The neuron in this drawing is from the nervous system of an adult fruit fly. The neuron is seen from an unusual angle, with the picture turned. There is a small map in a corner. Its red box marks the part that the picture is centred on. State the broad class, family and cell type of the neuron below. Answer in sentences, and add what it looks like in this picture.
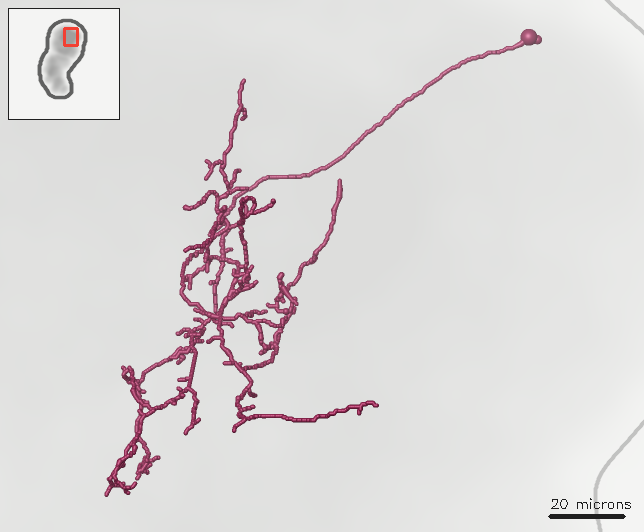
Its broad class is central-brain intrinsic neuron. Its family is hemilineage VPNp1_medial. It is of cell type PLP190. The cell body can be seen at the upper right of the picture. By the scale bar it is about 120 microns tall in this view. The picture shows dozens of branch ends.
